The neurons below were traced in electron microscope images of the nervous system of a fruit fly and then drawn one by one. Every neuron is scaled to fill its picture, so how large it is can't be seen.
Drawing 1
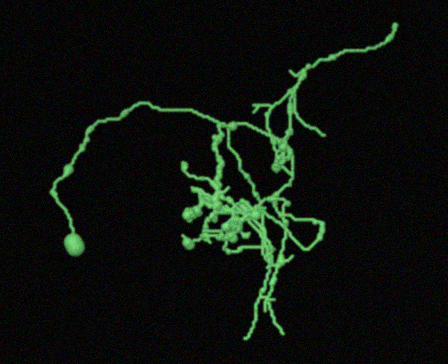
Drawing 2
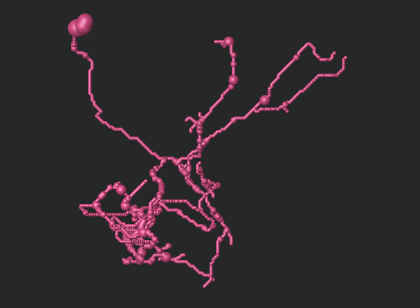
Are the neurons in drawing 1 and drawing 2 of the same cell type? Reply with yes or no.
yes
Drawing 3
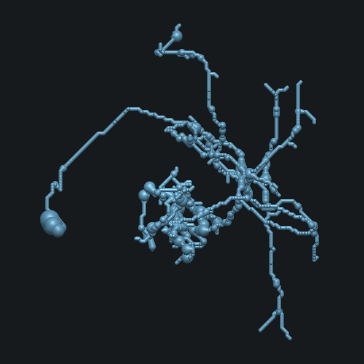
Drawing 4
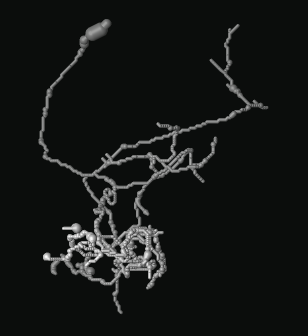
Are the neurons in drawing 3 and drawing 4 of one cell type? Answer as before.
no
